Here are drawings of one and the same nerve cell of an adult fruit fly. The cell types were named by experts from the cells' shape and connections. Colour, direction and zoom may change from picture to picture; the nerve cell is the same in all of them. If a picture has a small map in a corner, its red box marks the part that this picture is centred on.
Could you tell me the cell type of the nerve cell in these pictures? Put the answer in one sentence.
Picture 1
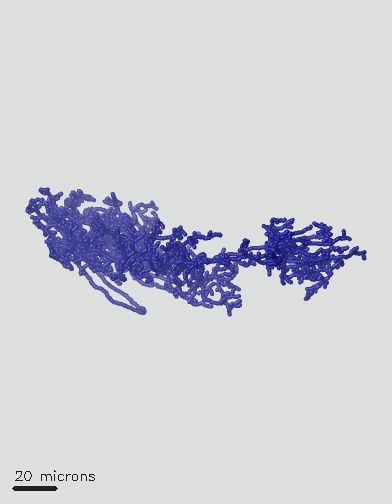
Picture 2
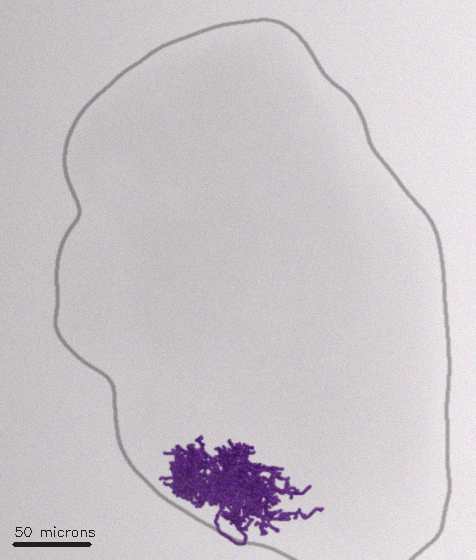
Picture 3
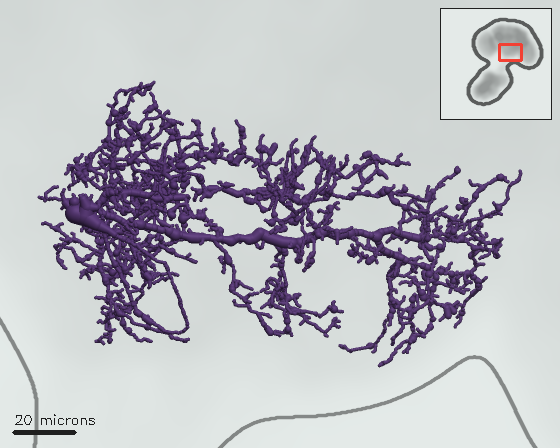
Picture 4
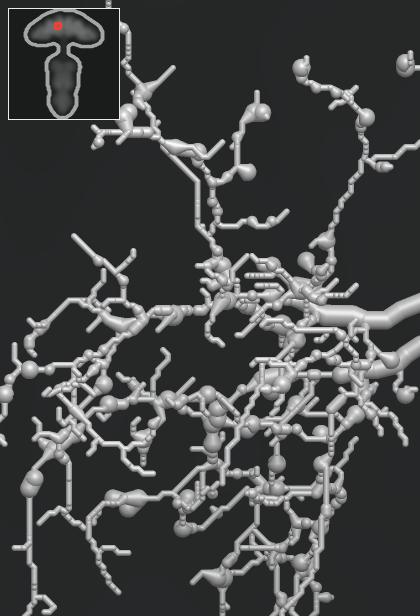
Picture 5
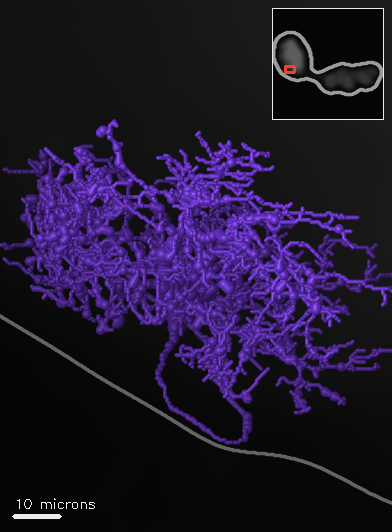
The cell type is GNG023.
